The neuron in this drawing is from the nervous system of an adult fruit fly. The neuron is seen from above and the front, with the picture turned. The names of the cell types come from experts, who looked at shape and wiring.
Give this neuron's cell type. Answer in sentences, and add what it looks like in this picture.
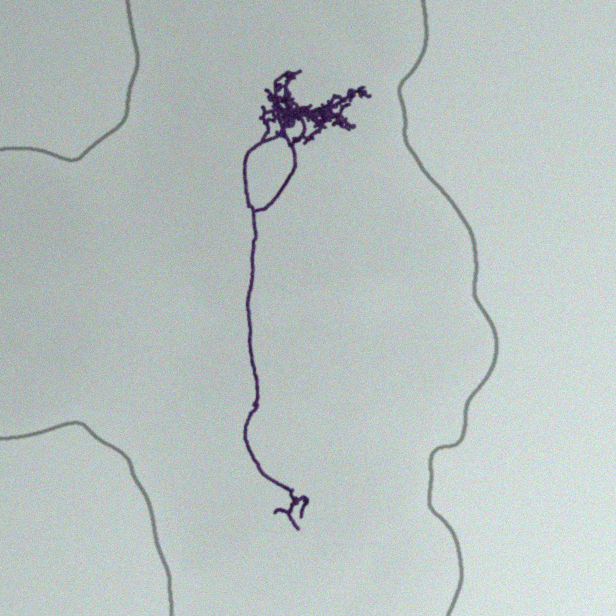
It is of cell type CB1187. Its broad class is central-brain intrinsic neuron. The cell body is at the top of the picture. In this view it is more than twice as tall as it is wide.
